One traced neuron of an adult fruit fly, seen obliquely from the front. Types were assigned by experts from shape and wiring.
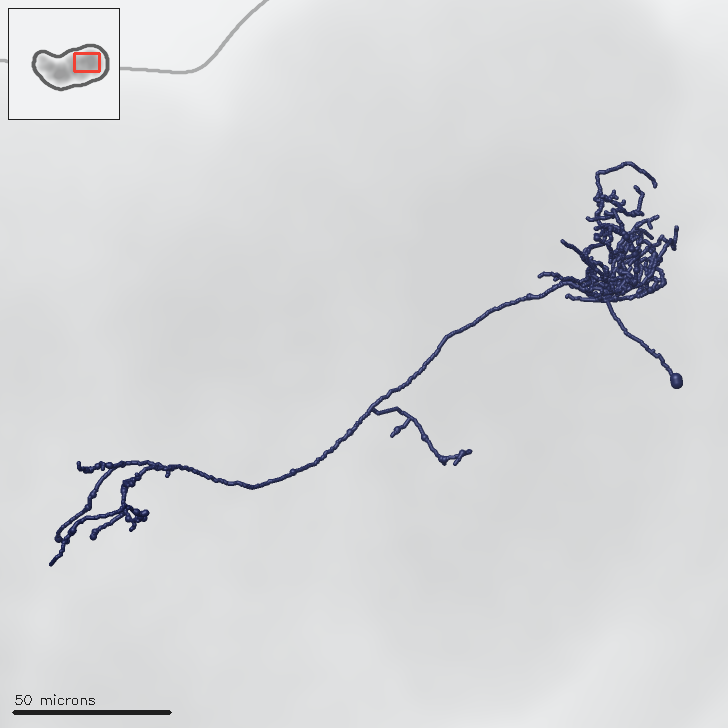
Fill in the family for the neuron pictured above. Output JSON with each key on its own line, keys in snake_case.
{
 "family": "hemilineage AOTUv4_dorsal"
}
